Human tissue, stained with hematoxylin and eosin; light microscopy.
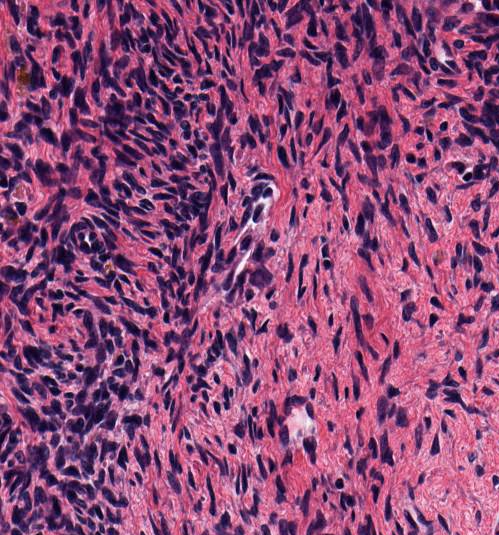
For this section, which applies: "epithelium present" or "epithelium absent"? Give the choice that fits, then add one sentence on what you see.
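Epithelium absent. The field is made up of spindle-shaped cells set in a fibrous stroma, with no epithelium or glands anywhere.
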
